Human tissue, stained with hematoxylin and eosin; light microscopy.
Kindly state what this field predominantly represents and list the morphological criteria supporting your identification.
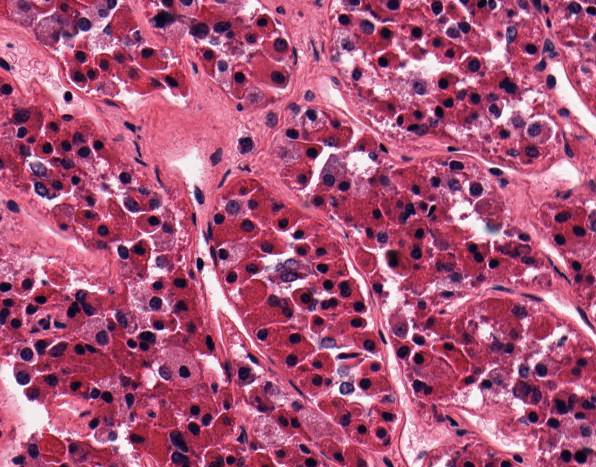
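You've got the pars distalis of the pituitary here. The cells sit in solid nests and cords between thin fibrous septa, with no gland lumens or tubules.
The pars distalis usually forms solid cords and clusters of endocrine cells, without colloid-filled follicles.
Most cells have abundant, intensely eosinophilic, deep red cytoplasm, and nuclei are mostly single, round and dark.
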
